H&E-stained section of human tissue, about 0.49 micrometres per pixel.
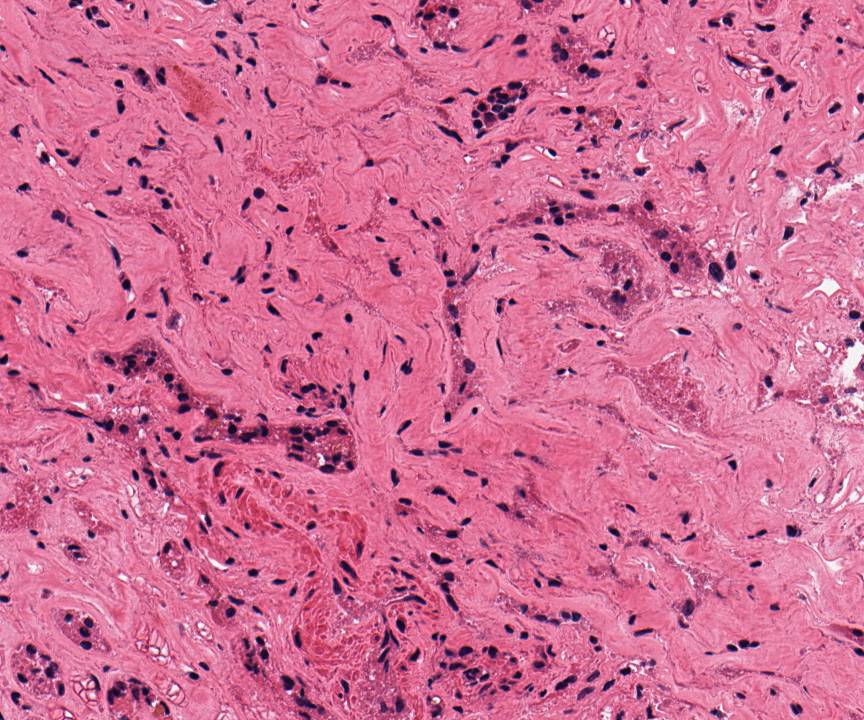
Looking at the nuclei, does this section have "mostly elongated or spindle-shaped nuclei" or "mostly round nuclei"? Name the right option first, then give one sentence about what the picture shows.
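Mostly elongated or spindle-shaped nuclei. Most nuclei scattered through the collagen are dark, thin and spindle-shaped or wavy.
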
